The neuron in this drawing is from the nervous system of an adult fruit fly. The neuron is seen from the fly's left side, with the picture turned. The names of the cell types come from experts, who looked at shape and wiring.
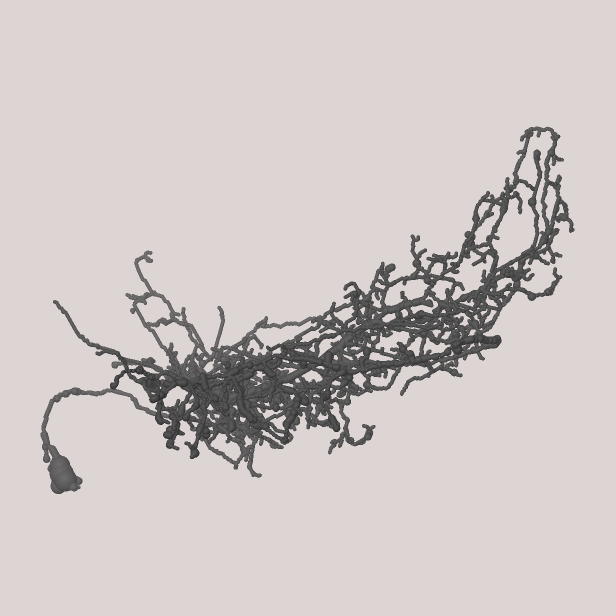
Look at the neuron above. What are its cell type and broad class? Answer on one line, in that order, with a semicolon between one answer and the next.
SMP383; central-brain intrinsic neuron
